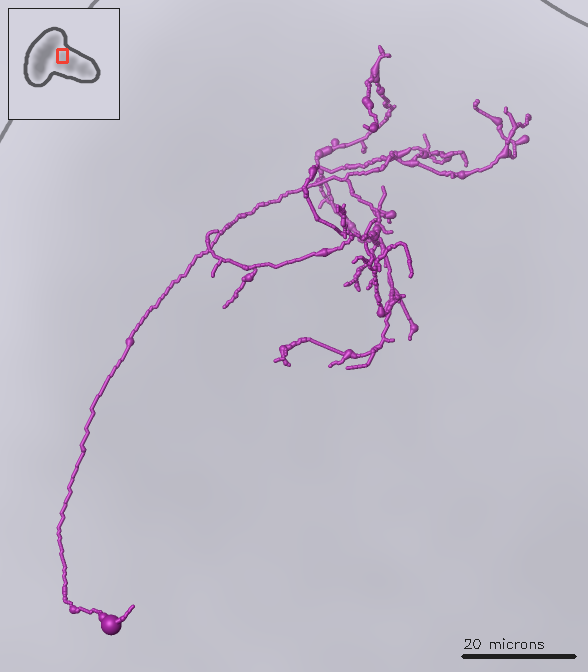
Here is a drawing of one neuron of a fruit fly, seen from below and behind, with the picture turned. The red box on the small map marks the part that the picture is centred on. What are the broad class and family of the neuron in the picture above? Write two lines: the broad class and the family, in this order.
nerve-cord intrinsic neuron
hemilineage 13B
